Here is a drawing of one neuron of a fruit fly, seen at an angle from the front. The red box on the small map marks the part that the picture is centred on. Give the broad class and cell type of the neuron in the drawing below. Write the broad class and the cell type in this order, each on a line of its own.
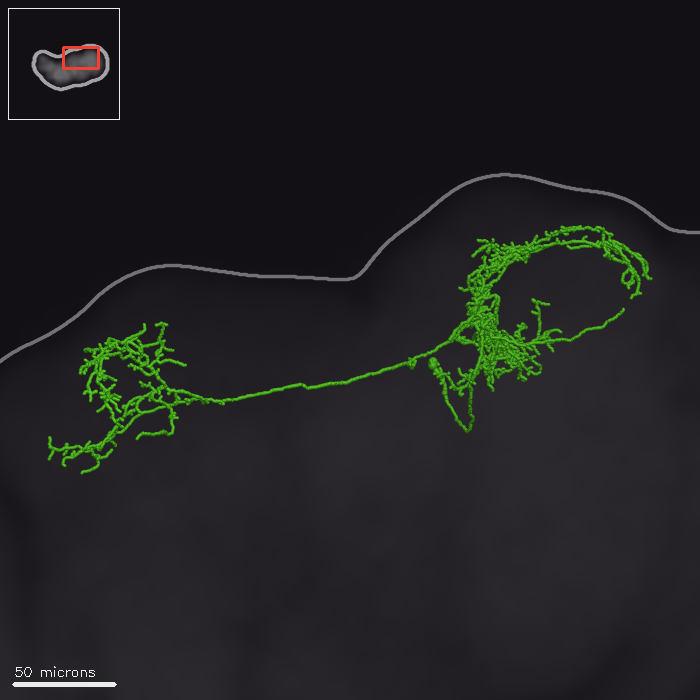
central-brain intrinsic neuron
CL317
